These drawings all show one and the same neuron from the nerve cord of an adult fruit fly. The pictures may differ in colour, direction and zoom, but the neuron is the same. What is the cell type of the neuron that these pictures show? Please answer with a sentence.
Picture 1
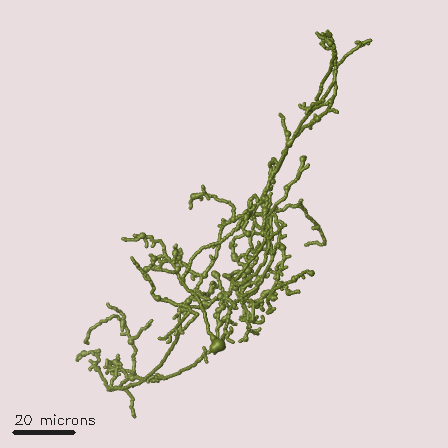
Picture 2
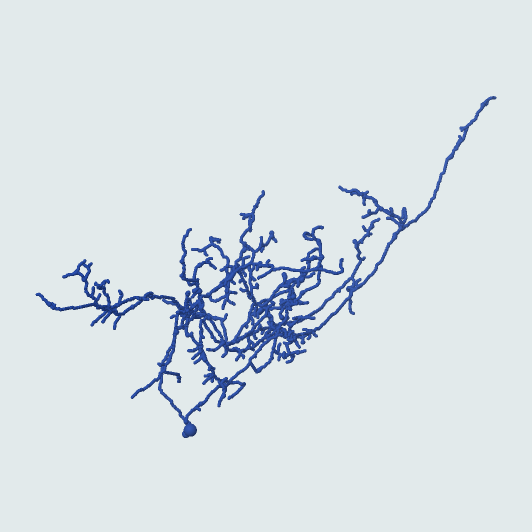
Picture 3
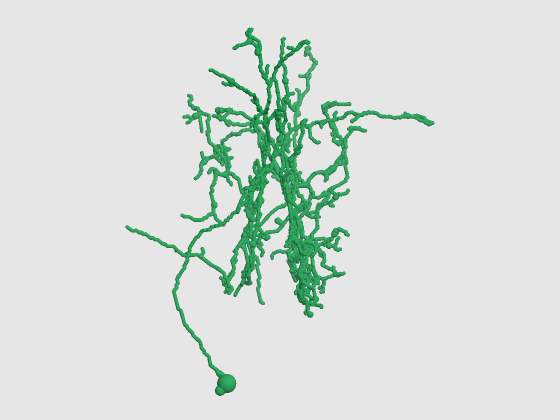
The cell type is IN05B082.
